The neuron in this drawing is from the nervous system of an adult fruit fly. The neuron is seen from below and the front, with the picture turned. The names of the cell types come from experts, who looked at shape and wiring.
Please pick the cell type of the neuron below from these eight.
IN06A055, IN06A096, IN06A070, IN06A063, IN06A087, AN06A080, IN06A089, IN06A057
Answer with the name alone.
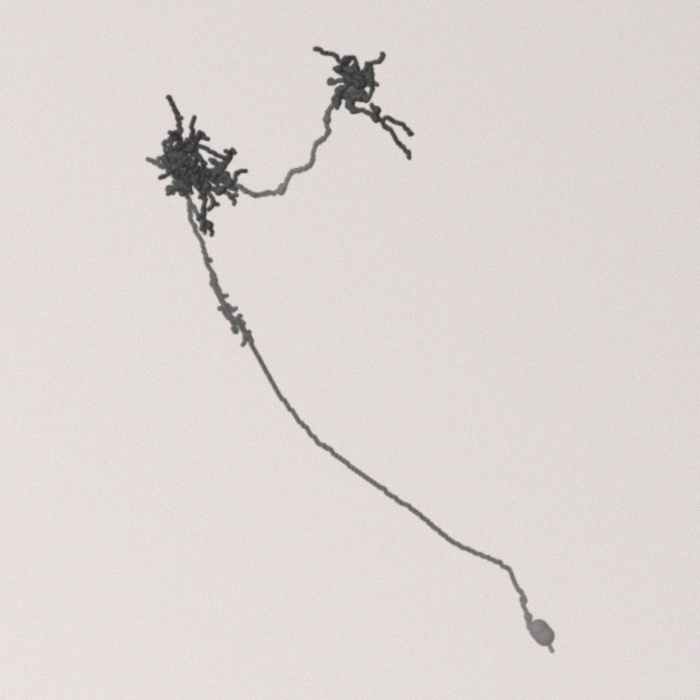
IN06A055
